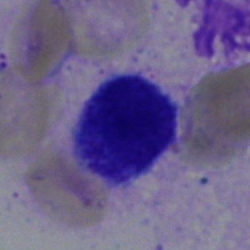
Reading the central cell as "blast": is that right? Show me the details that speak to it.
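Let me start with the outline: it is slightly angular, roughly polygonal rather than smoothly round. The whole cell stains a deep, dark blue-purple. I can't make out a nucleolus, and I see no clear vacuoles. Pale red cells lie on either side, and the right one nearly touches it. So the name is lymphocyte, not blast.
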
